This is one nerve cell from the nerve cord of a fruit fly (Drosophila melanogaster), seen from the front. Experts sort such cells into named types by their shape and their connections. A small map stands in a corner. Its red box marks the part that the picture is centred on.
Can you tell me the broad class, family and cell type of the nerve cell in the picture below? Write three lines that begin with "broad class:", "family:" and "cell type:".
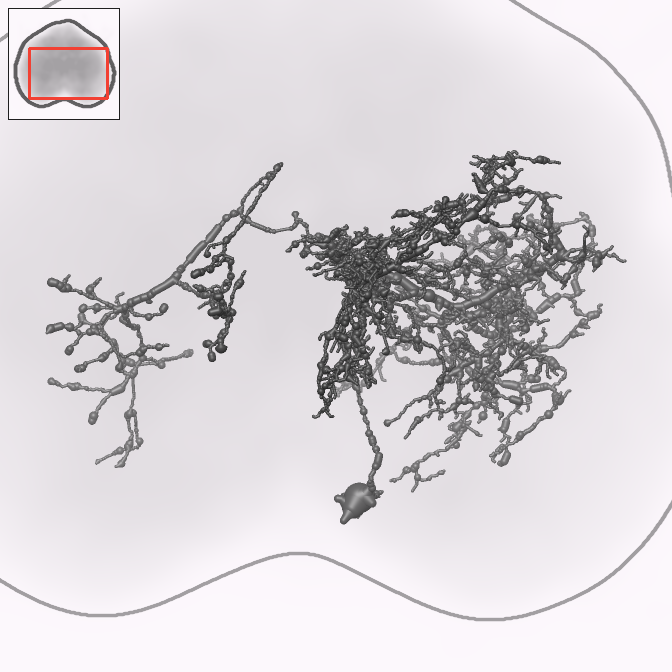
broad class: nerve-cord intrinsic neuron
family: hemilineage 06B
cell type: IN06B006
